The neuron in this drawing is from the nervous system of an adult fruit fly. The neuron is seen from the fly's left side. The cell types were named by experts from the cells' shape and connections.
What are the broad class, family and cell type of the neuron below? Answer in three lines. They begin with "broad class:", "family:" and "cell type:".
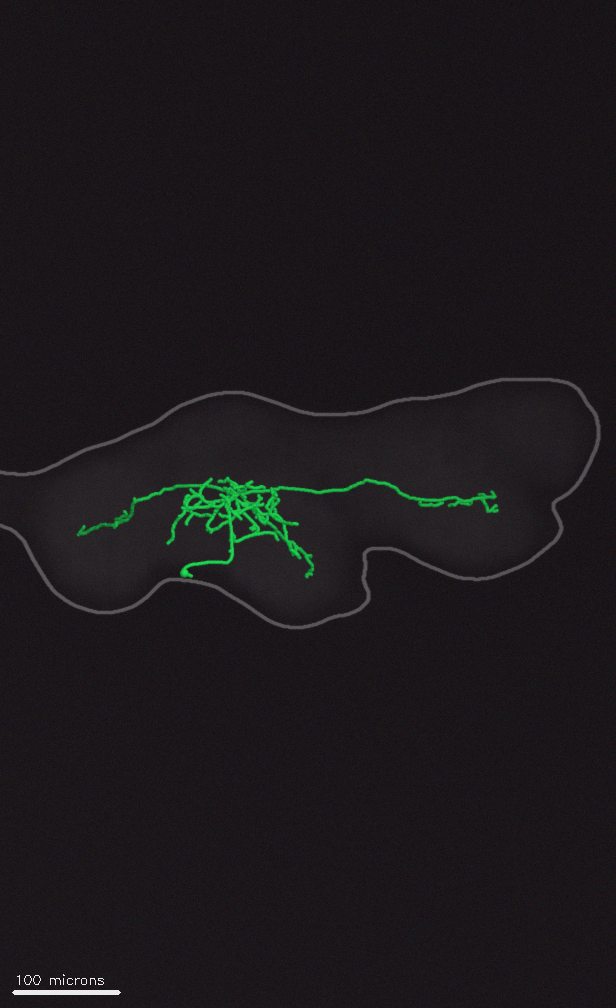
broad class: nerve-cord intrinsic neuron
family: hemilineage 07B
cell type: IN07B065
